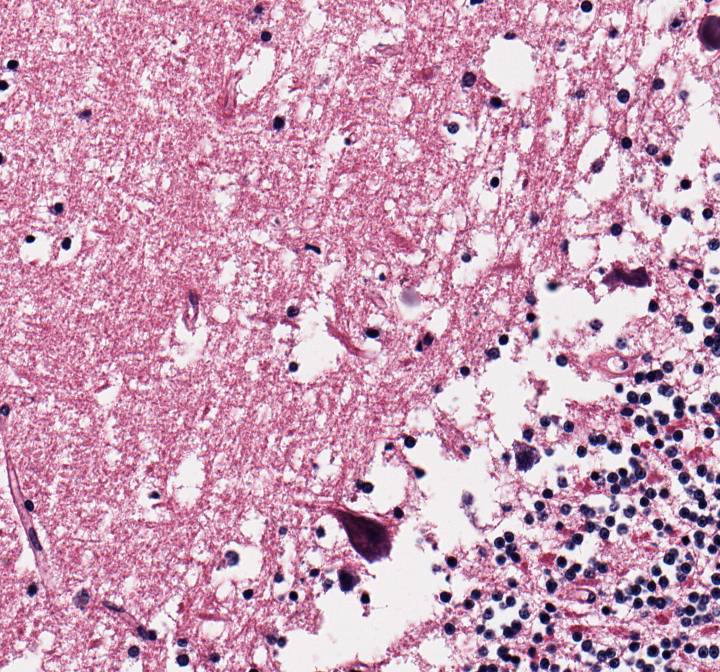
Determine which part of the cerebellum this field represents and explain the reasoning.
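The fibrillary neuropil in this field is the molecular layer. Its small dark nuclei lie singly and widely spaced, and large, dark purple, angular Purkinje cell bodies sit at its boundary, one at lower centre and one right of centre.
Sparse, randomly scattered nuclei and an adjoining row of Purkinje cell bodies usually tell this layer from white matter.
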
